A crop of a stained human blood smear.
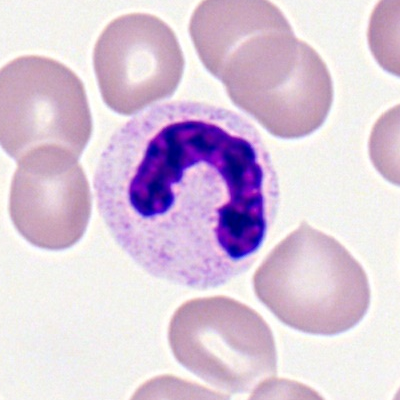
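Band neutrophil, the central cell of a stained human blood smear seen under the light microscope. Its curved nucleus has its open side facing downward, and the chromatin is dark purple and coarsely clumped. The cytoplasm is plentiful and pale pink, with fine lilac granules scattered through it.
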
